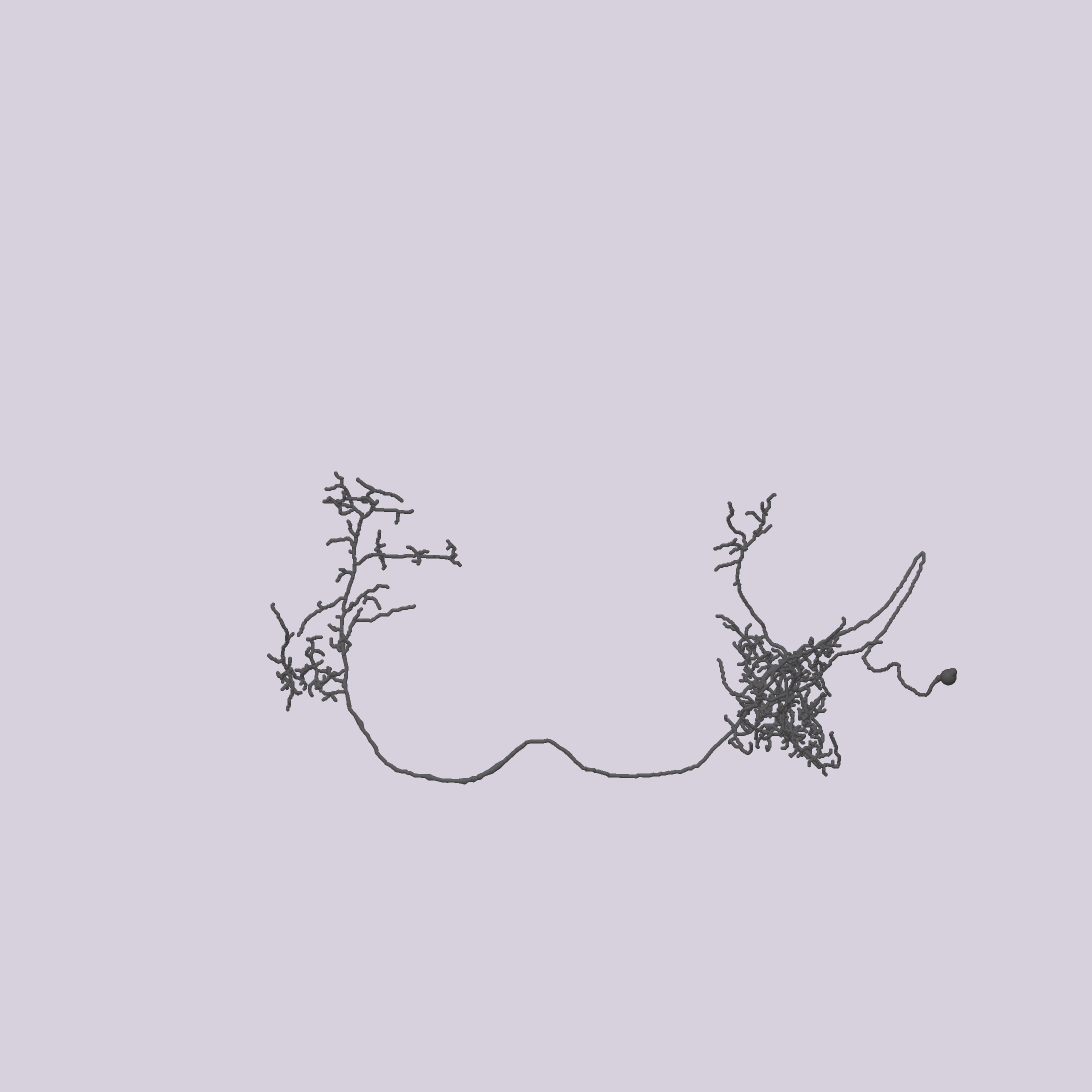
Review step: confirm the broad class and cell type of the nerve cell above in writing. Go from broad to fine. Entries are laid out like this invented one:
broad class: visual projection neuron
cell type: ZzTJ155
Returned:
broad class: central-brain intrinsic neuron
cell type: PLP148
